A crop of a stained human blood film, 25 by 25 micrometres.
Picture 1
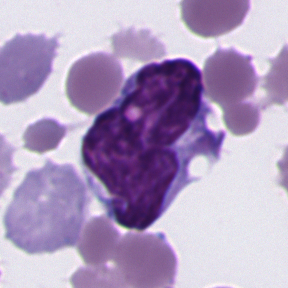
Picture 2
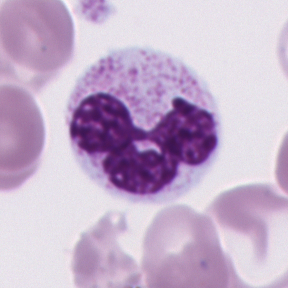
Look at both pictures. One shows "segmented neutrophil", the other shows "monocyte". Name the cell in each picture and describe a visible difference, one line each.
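The cell in picture 1 is a monocyte. No granules can be seen in the cytoplasm.
The cell in picture 2 is a segmented neutrophil. The cytoplasm is evenly sprinkled with fine pink-purple granules.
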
